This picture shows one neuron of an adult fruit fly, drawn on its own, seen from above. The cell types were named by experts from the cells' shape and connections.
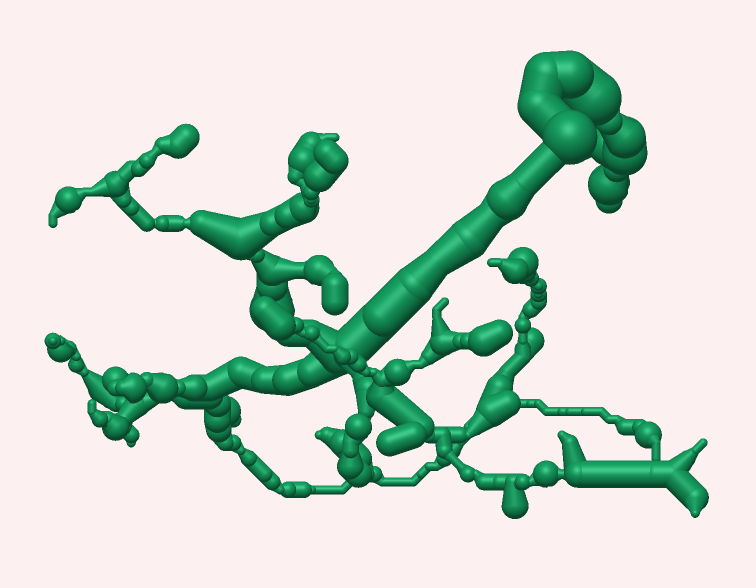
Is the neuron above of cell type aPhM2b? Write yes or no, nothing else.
yes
